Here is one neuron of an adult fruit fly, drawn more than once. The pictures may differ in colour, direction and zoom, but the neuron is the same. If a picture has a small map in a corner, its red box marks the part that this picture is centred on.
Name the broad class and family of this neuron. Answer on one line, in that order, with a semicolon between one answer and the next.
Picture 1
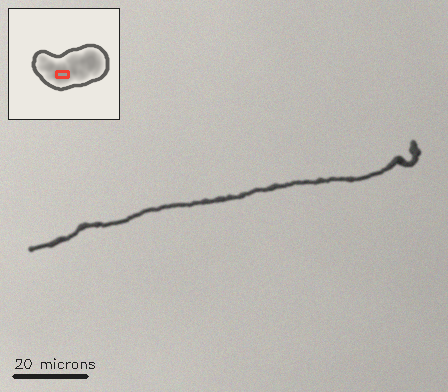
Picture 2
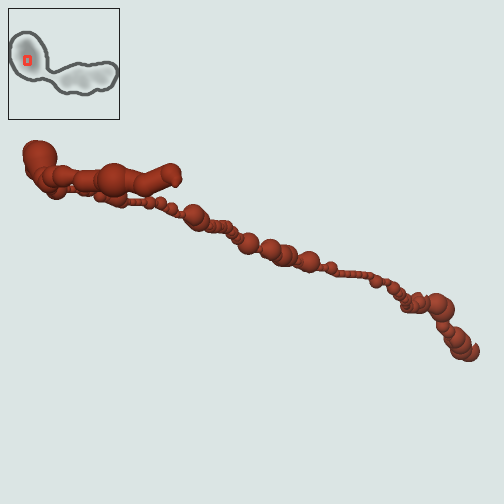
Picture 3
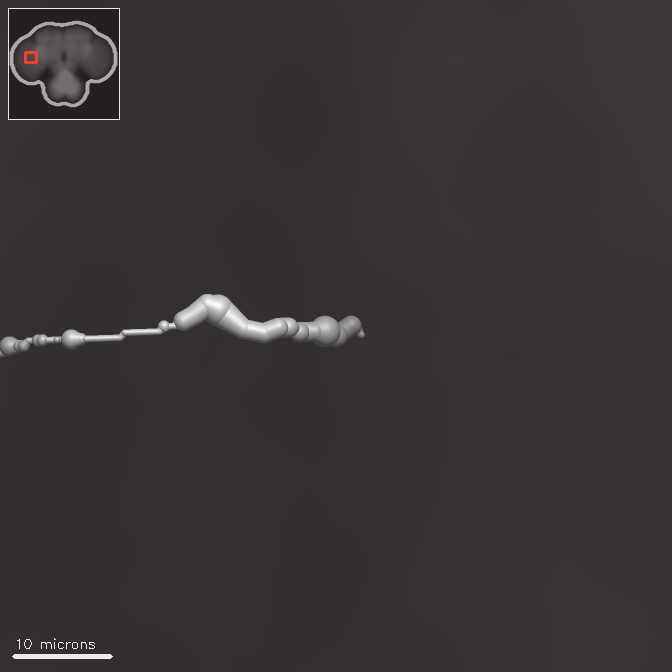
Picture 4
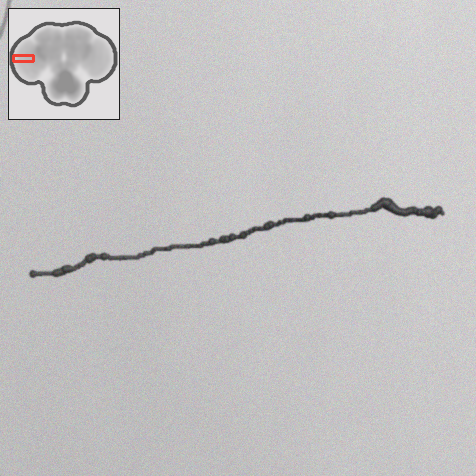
photoreceptor or other optic-lobe sensory neuron; class visual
